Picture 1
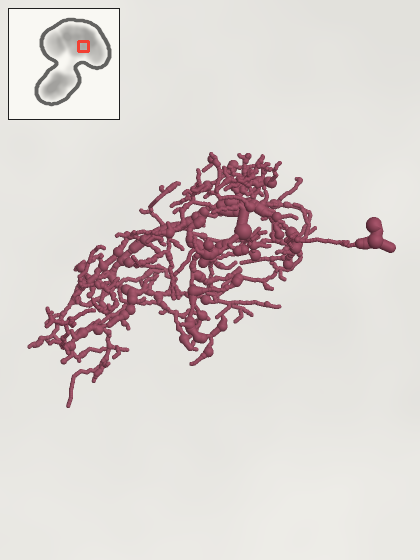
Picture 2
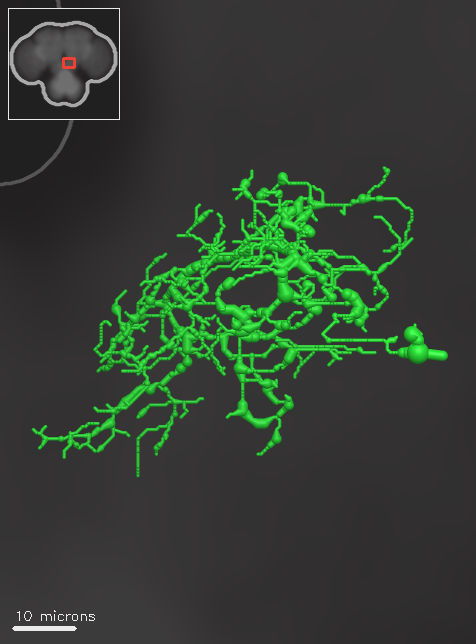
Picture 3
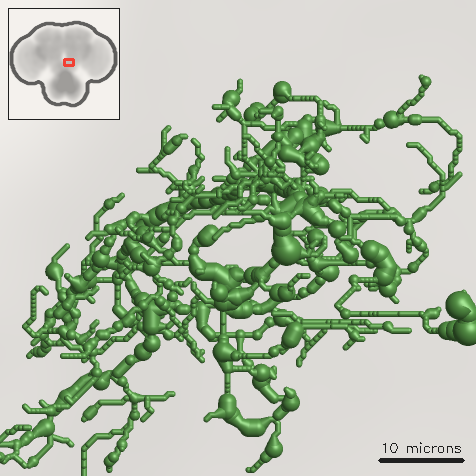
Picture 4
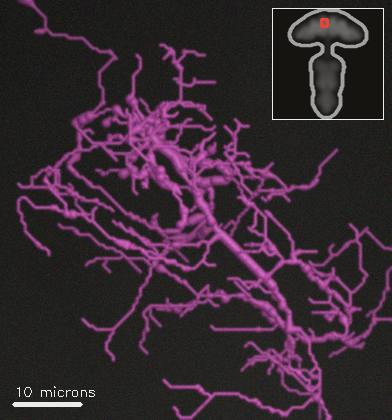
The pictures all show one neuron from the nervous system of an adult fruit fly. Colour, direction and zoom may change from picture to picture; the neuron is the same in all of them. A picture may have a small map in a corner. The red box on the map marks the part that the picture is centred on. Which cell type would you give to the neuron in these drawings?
GNG353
